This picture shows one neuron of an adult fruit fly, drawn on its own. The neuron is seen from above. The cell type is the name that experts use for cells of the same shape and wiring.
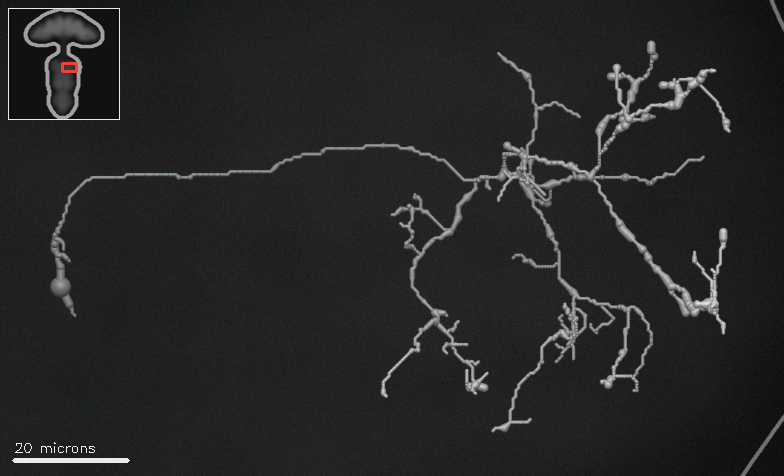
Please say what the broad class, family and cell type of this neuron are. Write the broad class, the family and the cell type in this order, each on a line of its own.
nerve-cord intrinsic neuron
hemilineage 13B
IN13B065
